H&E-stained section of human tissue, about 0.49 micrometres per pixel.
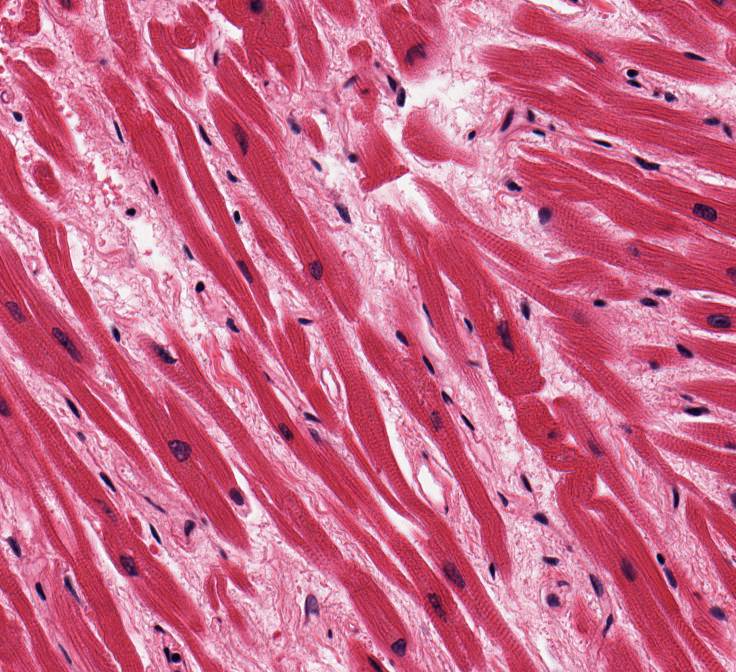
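Atrial appendage of the heart, in a haematoxylin and eosin stained section. Notice how the muscle fibres branch and join up with their neighbours instead of running as separate parallel cylinders. Their deep pink cytoplasm carries fine transverse cross-striations. The small dark elongated nuclei sit in the connective tissue between fibres. You won't find fat cells anywhere in the field.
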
